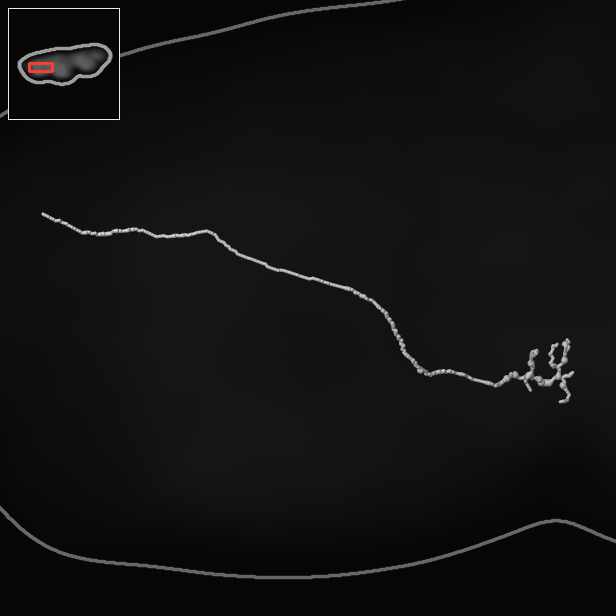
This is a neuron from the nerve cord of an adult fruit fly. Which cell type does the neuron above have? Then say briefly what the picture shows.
It is of cell type WG1. Its broad class is sensory neuron entering the nerve cord. No cell body is drawn. It has a dozen or fewer branch ends.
